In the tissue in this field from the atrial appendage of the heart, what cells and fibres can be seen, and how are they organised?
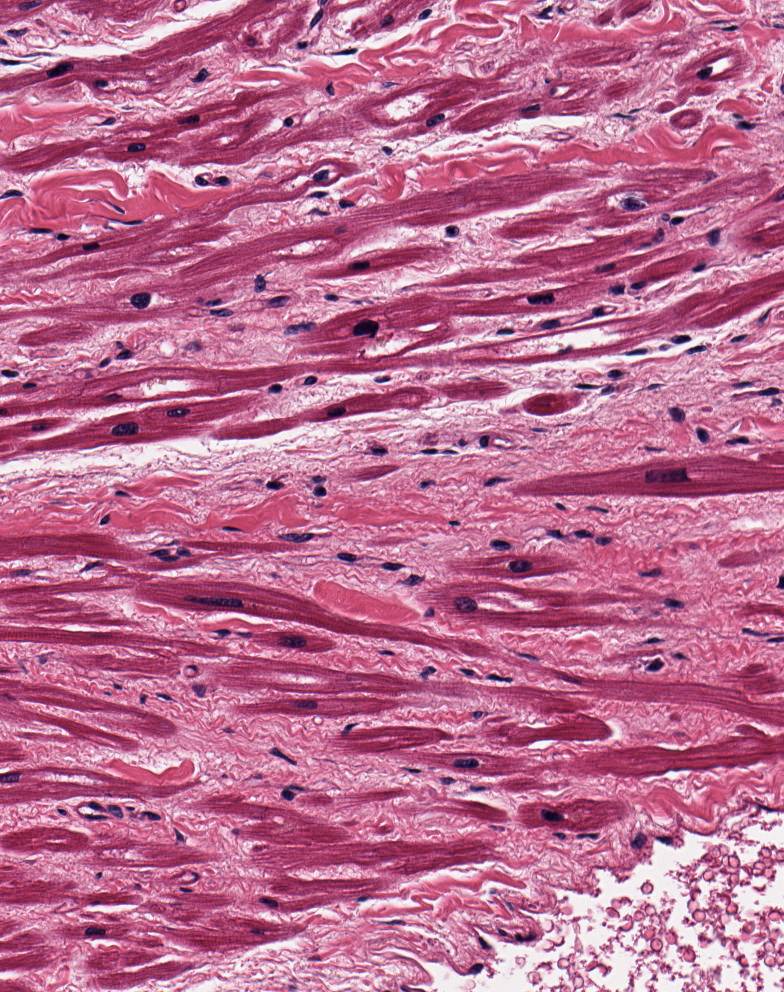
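Orientation: elongated muscle fibres run roughly parallel across the whole field, left to right with a slight oblique tilt. Staining: their cytoplasm is deeply eosinophilic, darker pink than the surrounding fibrous tissue. Between fibres: small dark spindle-shaped nuclei scattered in fibrous tissue. Fat cells: none.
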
